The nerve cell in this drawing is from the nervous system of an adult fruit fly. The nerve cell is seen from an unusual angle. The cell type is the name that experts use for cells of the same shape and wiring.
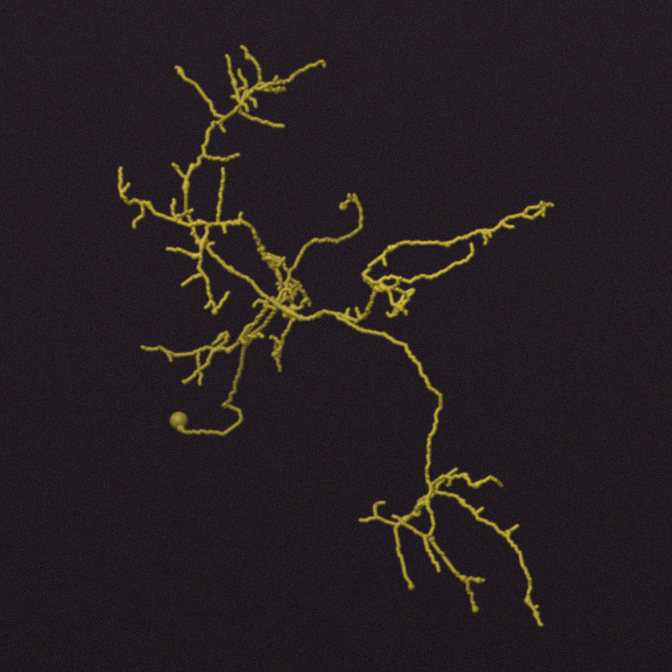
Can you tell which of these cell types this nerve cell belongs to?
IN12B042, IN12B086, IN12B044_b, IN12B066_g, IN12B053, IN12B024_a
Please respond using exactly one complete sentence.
This nerve cell has been assigned cell type IN12B086.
